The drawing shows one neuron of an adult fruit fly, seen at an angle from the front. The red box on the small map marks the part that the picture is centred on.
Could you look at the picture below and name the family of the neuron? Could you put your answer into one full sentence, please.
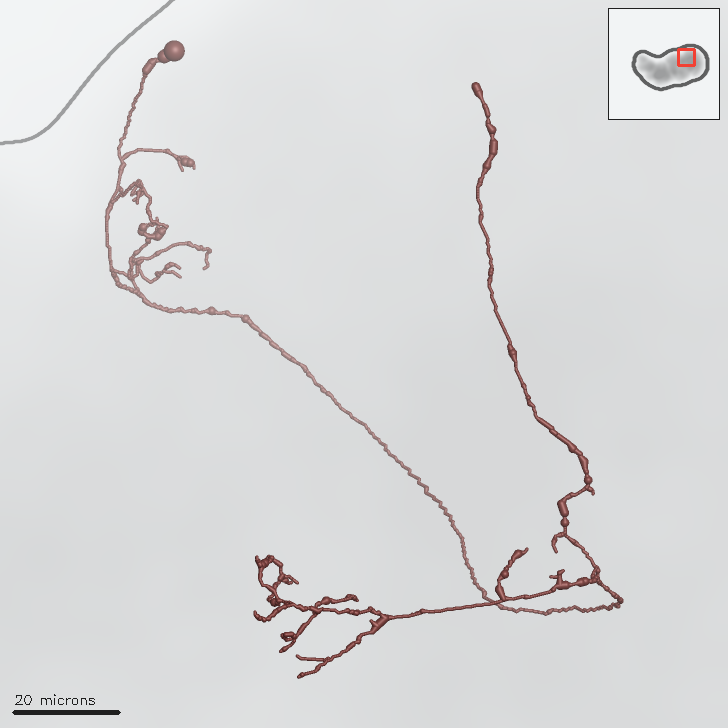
In family terms, the neuron is class Kenyon Cell.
